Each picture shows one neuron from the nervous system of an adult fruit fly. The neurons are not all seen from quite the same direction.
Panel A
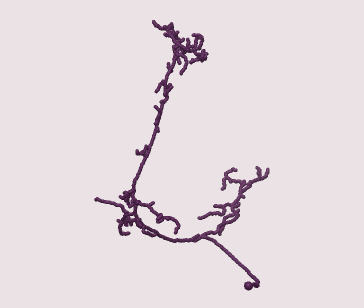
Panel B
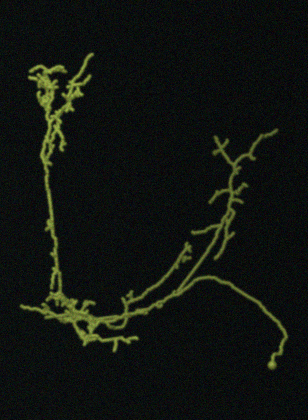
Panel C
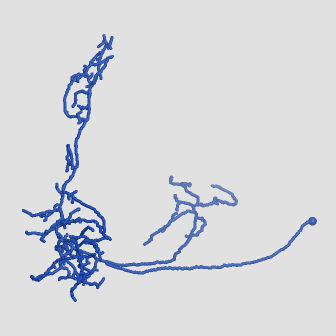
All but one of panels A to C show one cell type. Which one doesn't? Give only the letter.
C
